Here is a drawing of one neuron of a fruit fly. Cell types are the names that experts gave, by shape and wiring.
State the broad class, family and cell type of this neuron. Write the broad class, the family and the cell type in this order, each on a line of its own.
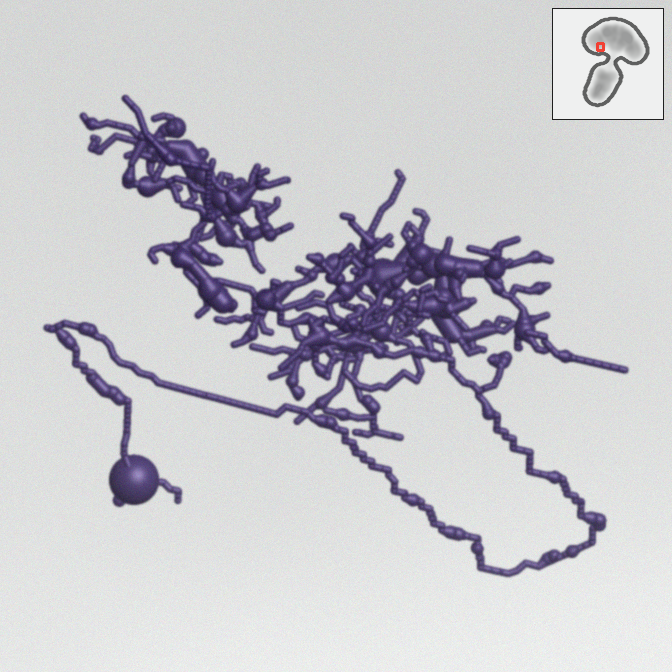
optic-lobe intrinsic neuron
LPi
LPi3a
